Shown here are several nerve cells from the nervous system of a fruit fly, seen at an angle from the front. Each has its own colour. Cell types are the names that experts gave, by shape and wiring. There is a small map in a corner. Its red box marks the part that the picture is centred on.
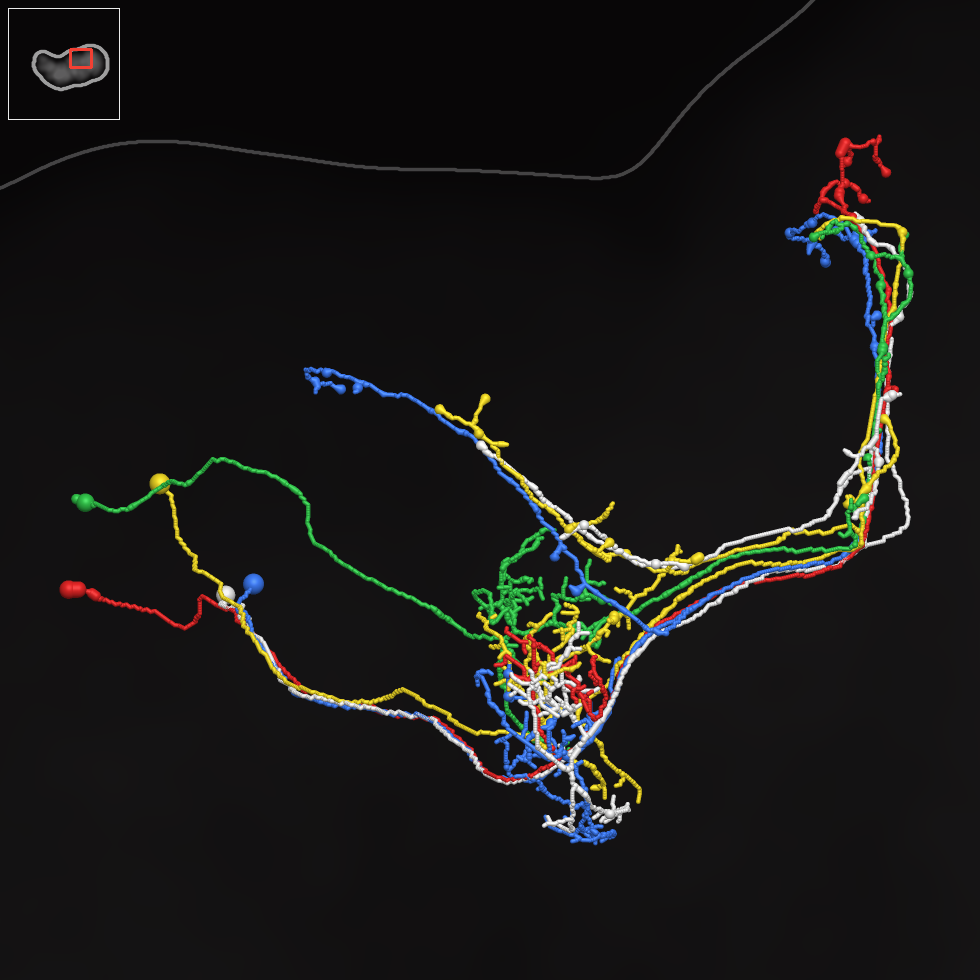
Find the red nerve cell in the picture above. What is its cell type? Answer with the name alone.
FS3_d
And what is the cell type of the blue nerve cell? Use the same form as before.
FS1B_b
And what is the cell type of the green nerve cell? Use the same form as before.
FS3_c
